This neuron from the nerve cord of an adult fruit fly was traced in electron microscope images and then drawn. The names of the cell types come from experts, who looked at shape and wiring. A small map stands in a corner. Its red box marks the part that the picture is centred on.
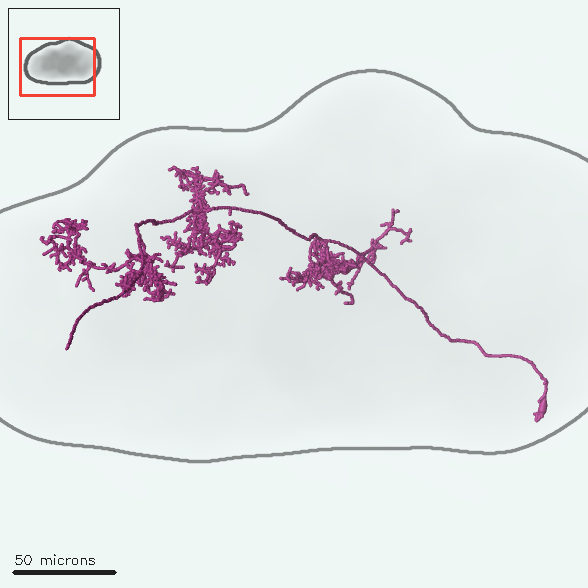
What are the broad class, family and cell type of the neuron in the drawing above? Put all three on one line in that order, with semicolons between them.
ascending neuron; hemilineage 09B; AN09B034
